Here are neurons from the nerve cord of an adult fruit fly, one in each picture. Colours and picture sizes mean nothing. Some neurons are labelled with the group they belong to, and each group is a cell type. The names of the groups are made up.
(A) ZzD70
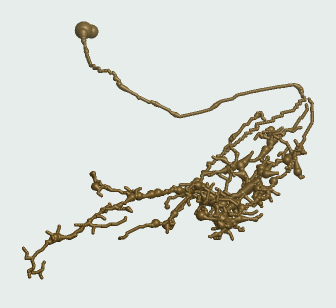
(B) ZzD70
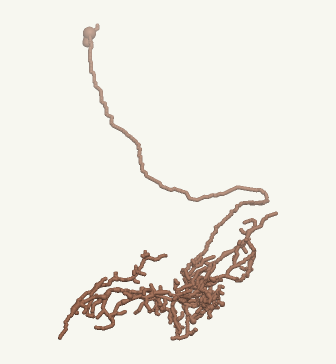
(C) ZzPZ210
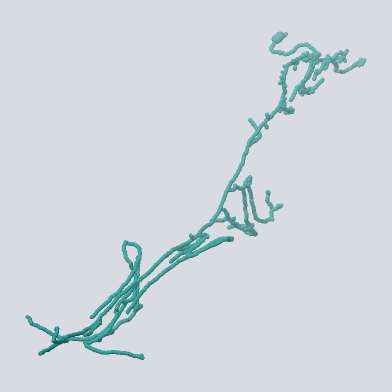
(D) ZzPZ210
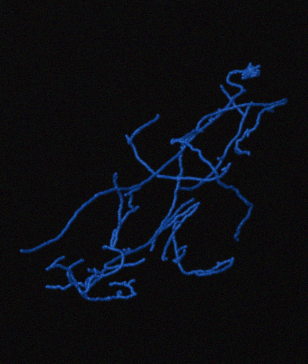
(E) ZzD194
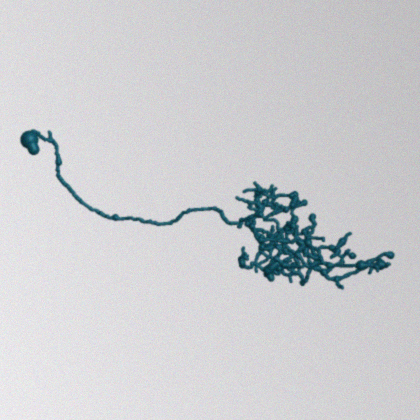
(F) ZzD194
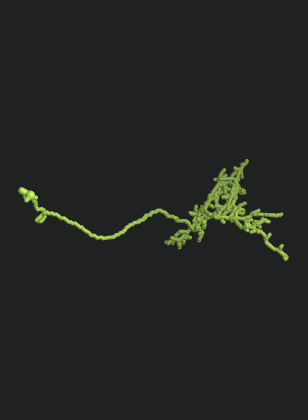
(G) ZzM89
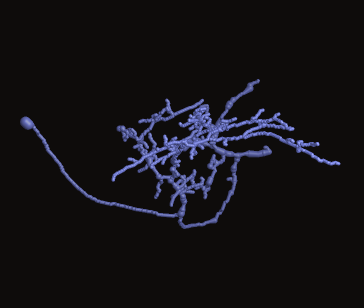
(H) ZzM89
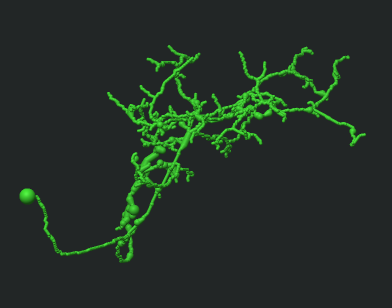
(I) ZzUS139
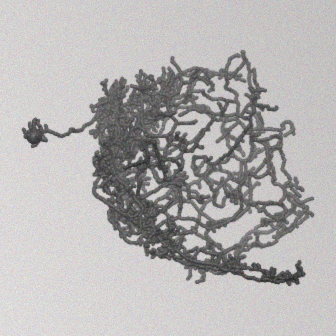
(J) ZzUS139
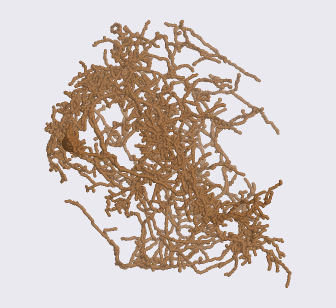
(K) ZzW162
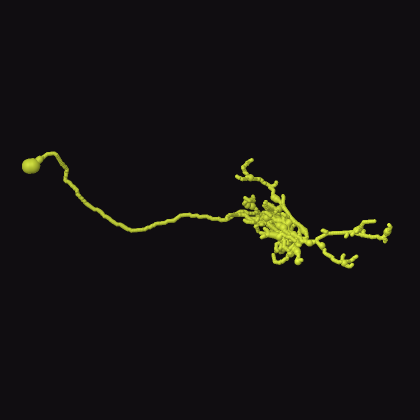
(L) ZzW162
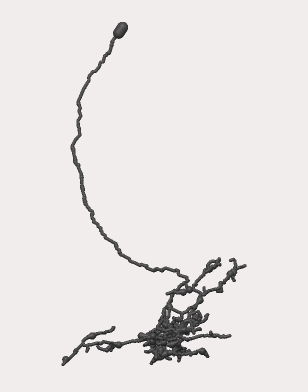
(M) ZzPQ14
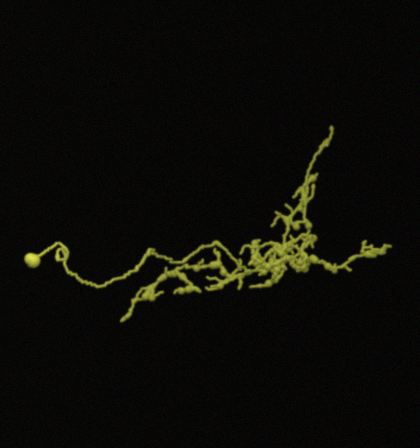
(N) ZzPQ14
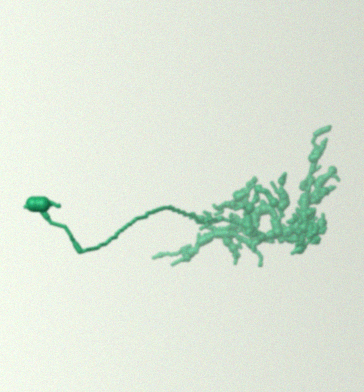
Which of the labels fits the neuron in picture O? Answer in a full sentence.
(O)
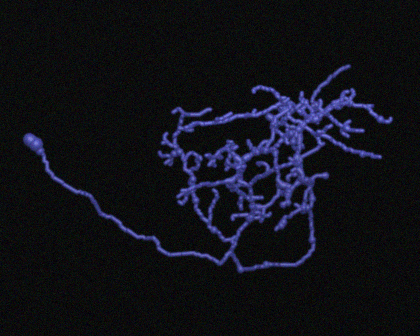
It belongs to ZzM89.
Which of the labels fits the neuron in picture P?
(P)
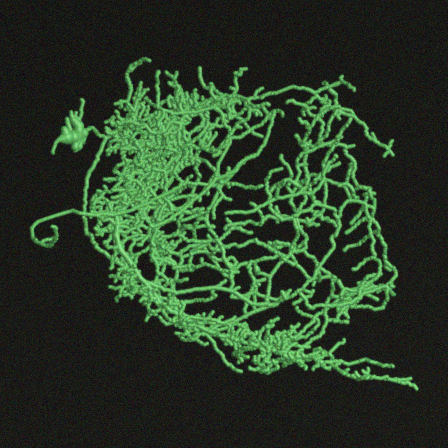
It belongs to ZzUS139.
